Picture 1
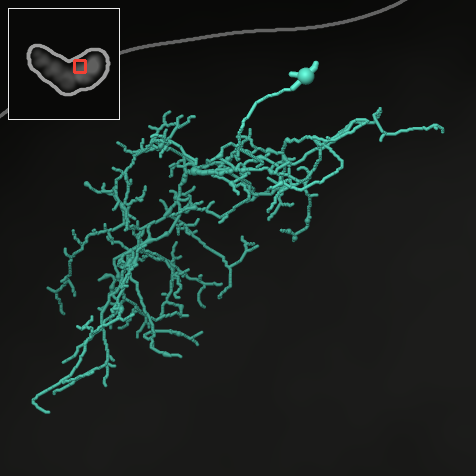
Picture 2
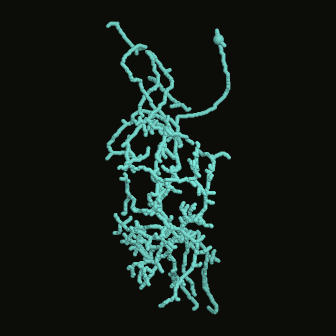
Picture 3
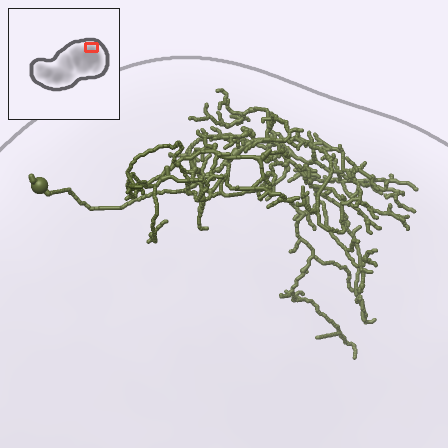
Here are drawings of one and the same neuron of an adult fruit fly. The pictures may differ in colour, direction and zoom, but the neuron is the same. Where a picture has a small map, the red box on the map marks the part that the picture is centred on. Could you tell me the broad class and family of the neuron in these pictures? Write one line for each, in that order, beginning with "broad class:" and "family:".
broad class: central-brain intrinsic neuron
family: hemilineage SLPpm3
